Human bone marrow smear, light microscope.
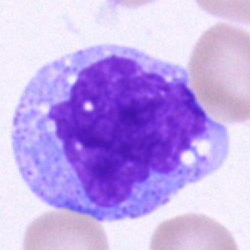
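Monocyte at the centre of a stained bone marrow smear. Its nucleus looks irregular and folded, the outline lumpy. It seems pushed toward the right, so a wider rim of cytoplasm is left on the left. That cytoplasm is plentiful and pale grey-blue, and I notice many fine pink-purple granules in it.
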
